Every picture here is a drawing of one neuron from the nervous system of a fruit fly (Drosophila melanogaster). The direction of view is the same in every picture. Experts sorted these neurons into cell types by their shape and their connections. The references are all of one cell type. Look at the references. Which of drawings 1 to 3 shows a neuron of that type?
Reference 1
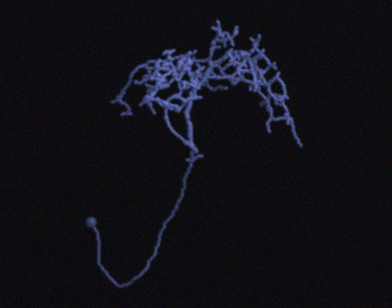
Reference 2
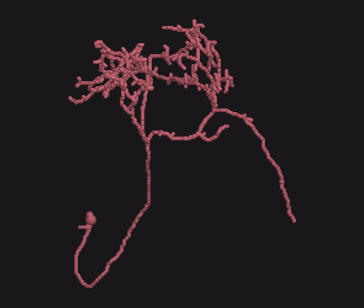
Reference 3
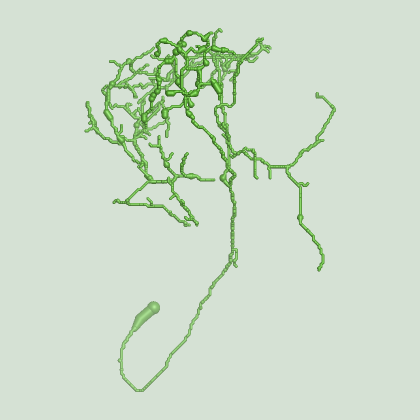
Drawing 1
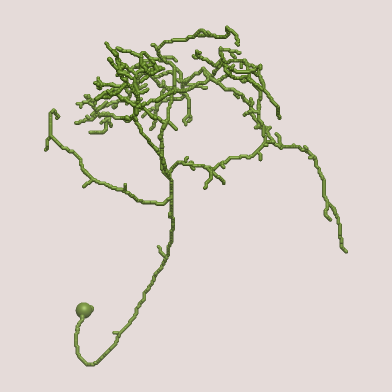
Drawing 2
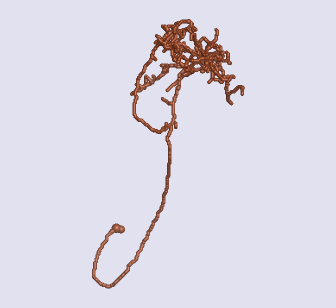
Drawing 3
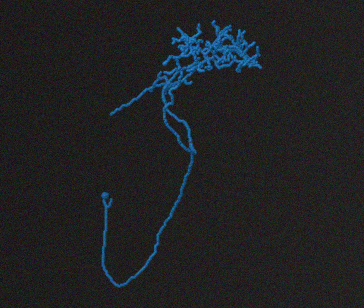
Drawing 1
